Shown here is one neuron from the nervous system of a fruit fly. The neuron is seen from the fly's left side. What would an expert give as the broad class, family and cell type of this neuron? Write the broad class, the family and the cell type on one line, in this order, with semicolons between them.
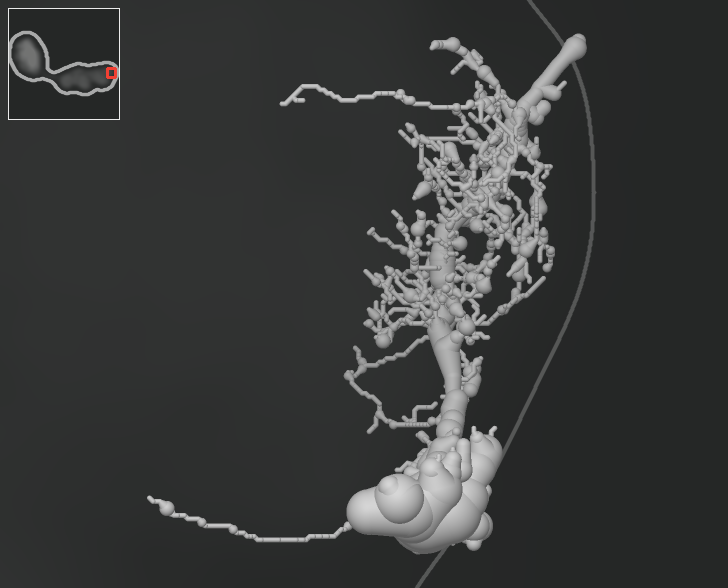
motor neuron of the nerve cord; MNad; MNad69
